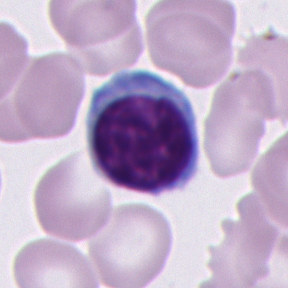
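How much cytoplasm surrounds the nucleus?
Only a thin rim, as far as I can see.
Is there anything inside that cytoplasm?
No granules, and no vacuoles either.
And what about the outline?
Smooth, with no surface projections.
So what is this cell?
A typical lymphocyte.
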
